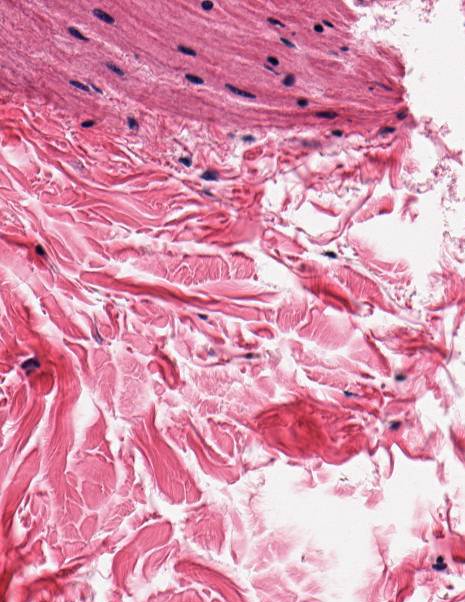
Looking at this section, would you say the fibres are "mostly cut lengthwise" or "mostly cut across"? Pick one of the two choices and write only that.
Mostly cut lengthwise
